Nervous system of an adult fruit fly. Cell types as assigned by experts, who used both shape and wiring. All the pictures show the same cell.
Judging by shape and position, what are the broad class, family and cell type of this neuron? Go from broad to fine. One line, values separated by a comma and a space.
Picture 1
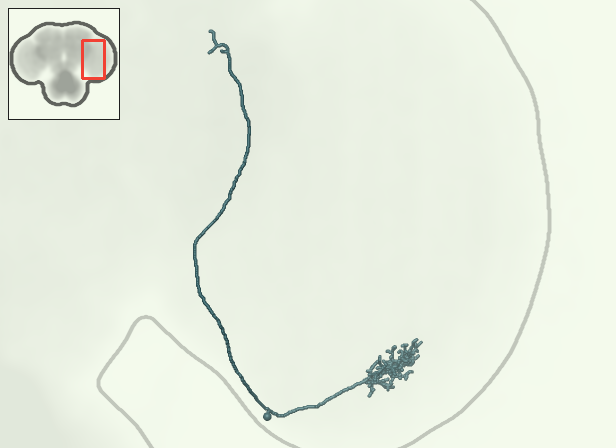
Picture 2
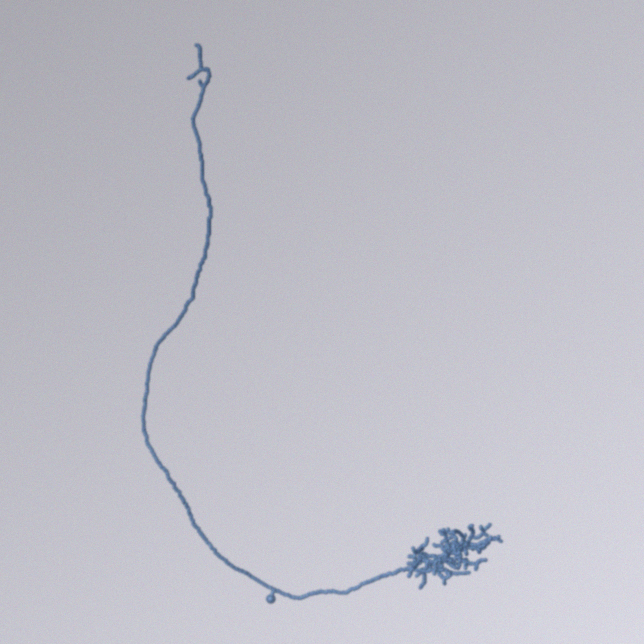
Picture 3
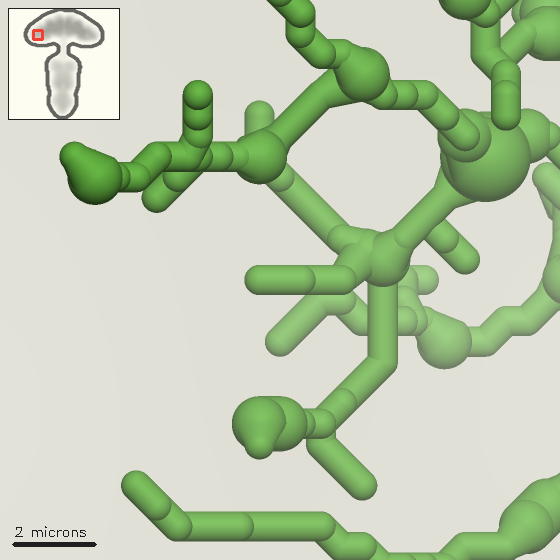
visual projection neuron, MeVP, MeVP2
